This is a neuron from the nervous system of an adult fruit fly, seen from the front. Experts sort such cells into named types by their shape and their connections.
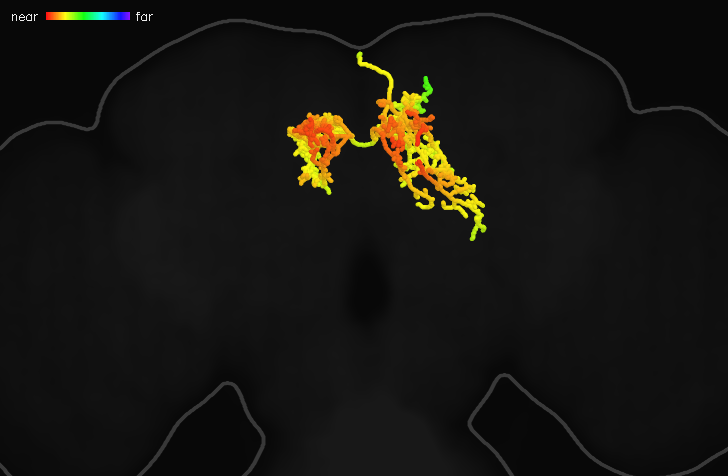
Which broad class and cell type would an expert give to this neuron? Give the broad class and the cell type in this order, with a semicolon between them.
central-brain intrinsic neuron; CRE024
